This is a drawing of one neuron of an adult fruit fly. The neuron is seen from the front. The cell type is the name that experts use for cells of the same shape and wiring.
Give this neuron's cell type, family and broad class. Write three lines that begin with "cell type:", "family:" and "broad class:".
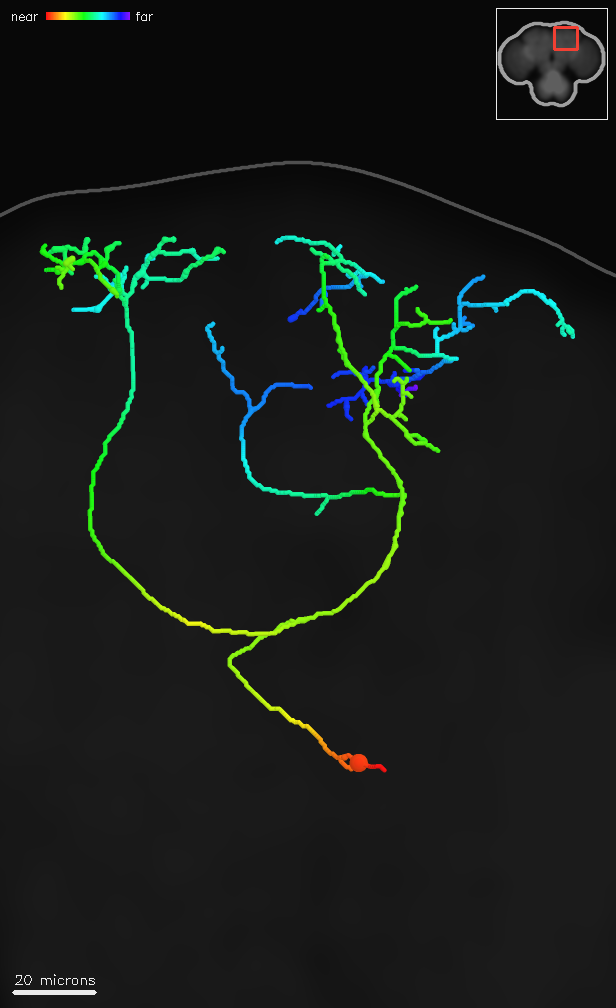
cell type: SMP171
family: hemilineage CREl1
broad class: central-brain intrinsic neuron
